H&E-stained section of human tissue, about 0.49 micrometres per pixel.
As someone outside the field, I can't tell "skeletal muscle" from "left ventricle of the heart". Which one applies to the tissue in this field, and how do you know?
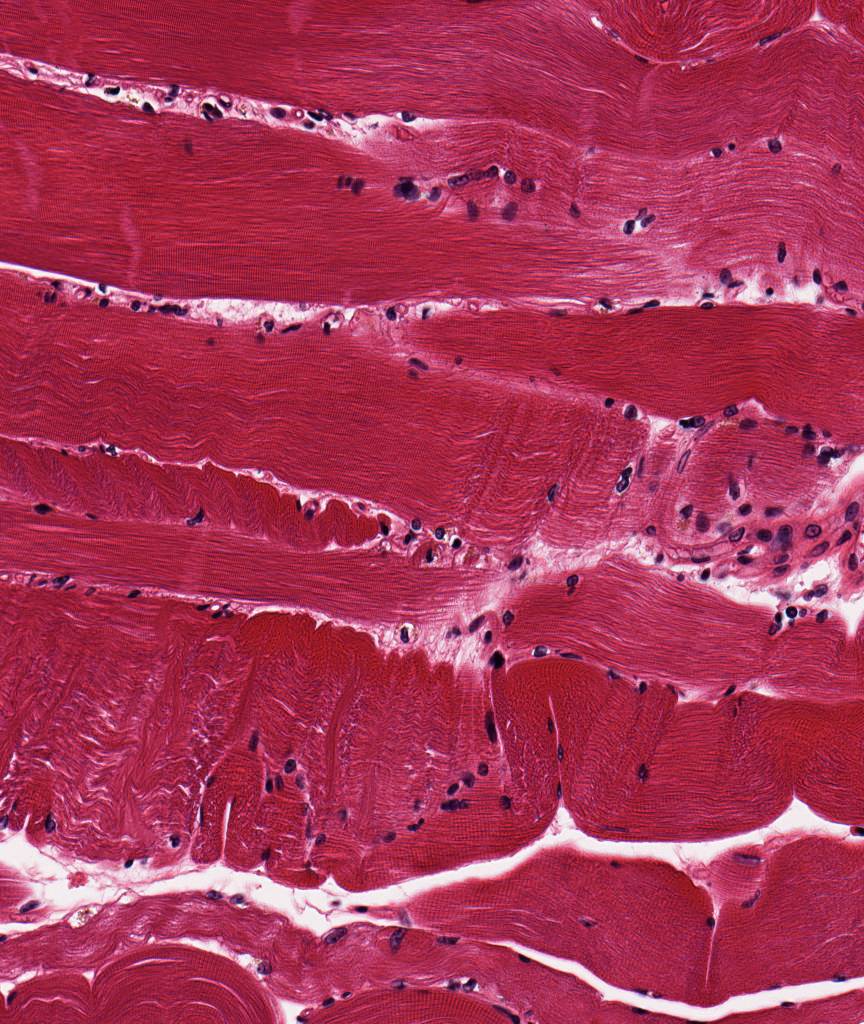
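This is skeletal muscle. Nuclear position decides it: the small, dark, elongated fibre nuclei lie at the fibre edges rather than centrally.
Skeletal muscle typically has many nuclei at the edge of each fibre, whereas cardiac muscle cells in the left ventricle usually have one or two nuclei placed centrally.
Regular fine cross-striations are seen, and thin pale connective tissue strands with scattered small nuclei and small vessels lie between the fibre bundles.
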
